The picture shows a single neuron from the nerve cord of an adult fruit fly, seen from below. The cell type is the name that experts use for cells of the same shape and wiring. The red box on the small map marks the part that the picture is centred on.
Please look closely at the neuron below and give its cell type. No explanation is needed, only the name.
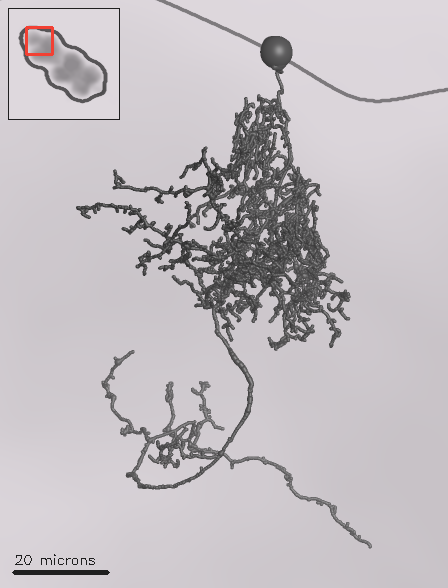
INXXX315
